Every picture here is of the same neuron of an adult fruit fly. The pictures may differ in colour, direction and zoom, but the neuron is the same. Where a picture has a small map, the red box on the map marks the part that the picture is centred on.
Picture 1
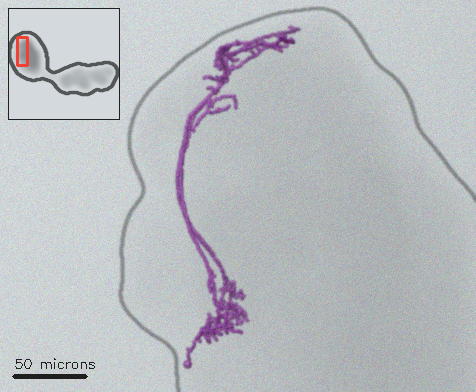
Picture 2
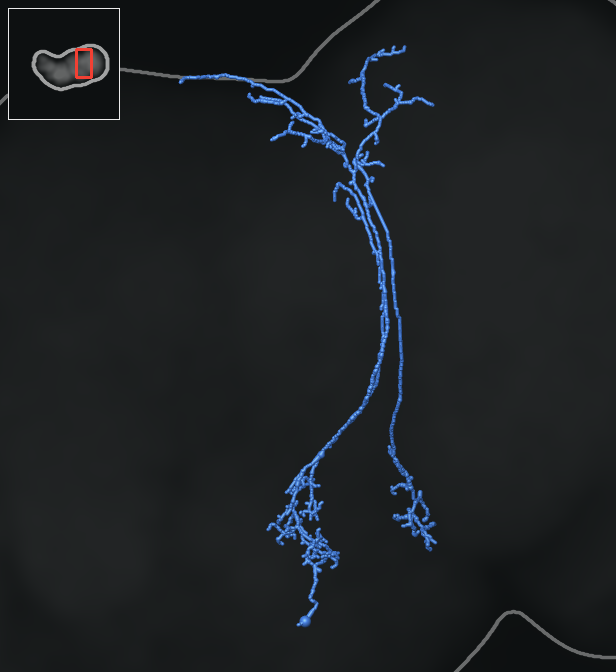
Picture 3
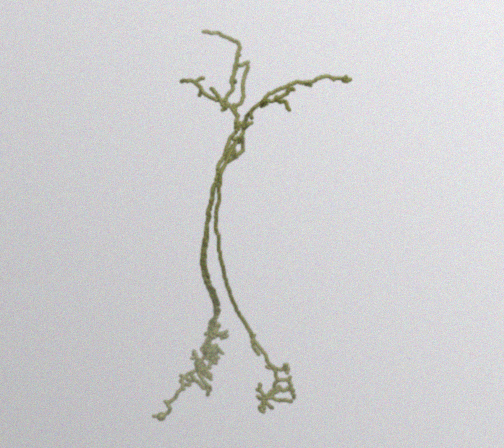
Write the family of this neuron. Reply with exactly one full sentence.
It is hemilineage FLAa3 that names the family of this neuron.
